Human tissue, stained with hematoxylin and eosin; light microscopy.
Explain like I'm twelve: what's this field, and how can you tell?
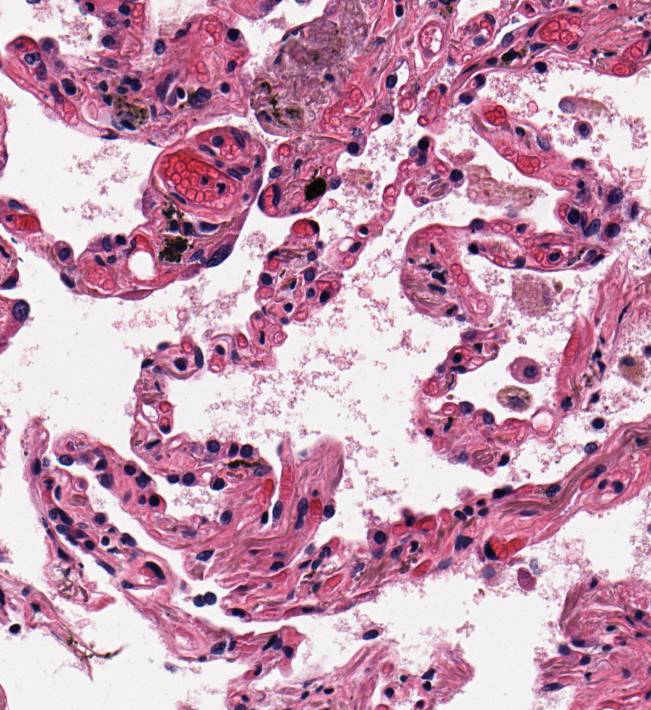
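Alveolus; look at the thin, branching pink walls dividing the field into large, mostly empty spaces.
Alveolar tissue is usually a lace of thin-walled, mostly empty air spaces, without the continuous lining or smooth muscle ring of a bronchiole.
In the upper left, clumps of black granular pigment sit within the walls. The spaces hold only scattered fine, pale pink granular material, and there are no glands.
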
